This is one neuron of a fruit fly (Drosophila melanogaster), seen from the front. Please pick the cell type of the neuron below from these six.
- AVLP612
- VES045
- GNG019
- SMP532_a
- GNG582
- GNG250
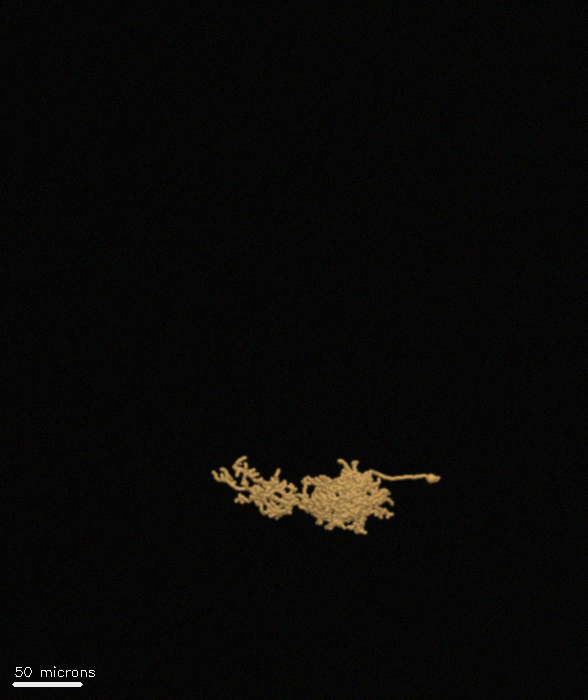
GNG019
